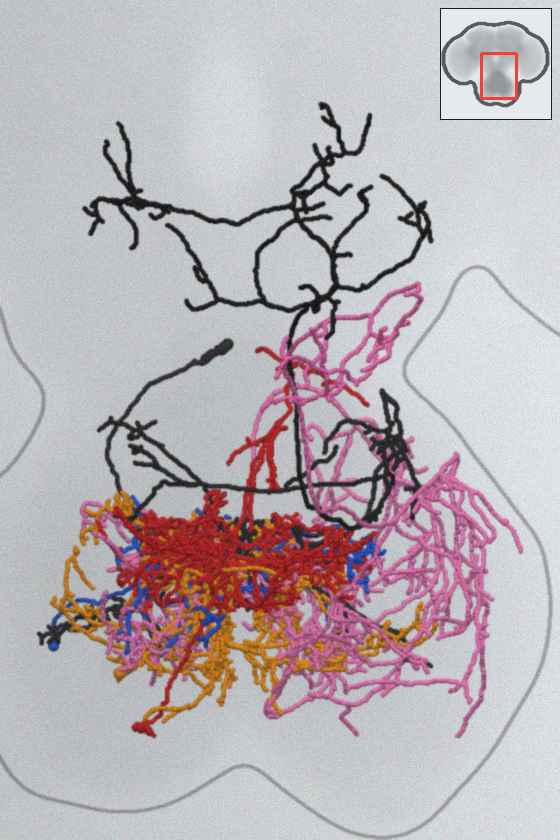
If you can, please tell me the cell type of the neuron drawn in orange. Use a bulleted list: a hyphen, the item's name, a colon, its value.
- cell type: IN03B034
